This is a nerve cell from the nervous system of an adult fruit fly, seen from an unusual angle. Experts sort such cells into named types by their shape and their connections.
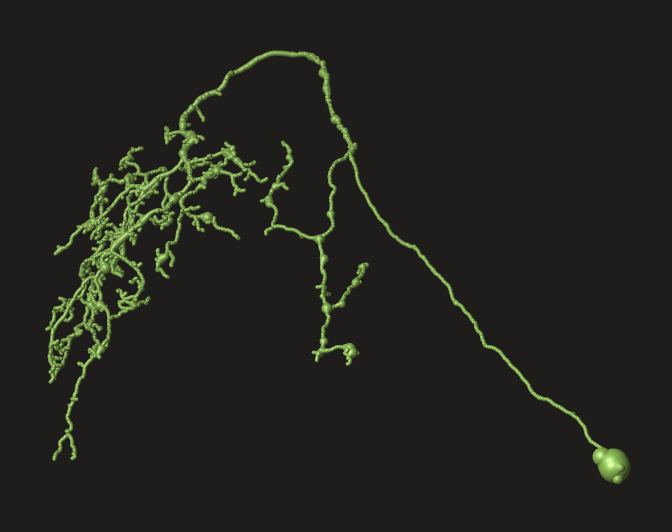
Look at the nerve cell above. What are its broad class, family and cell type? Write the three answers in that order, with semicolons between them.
optic-lobe intrinsic neuron; Li; Li21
